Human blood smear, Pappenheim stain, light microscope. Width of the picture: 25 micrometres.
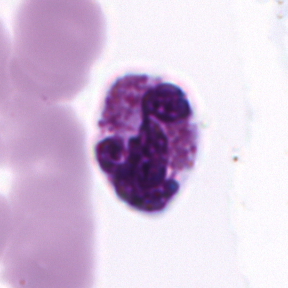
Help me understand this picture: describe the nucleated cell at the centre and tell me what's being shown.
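First the outline: a smooth oval, longer from top to bottom, about 13 by 9 micrometres. The chromatin is dark purple and densely clumped. Granules are most plentiful in the upper left part, with pale pink cytoplasm between them. I'd call it an eosinophil.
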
